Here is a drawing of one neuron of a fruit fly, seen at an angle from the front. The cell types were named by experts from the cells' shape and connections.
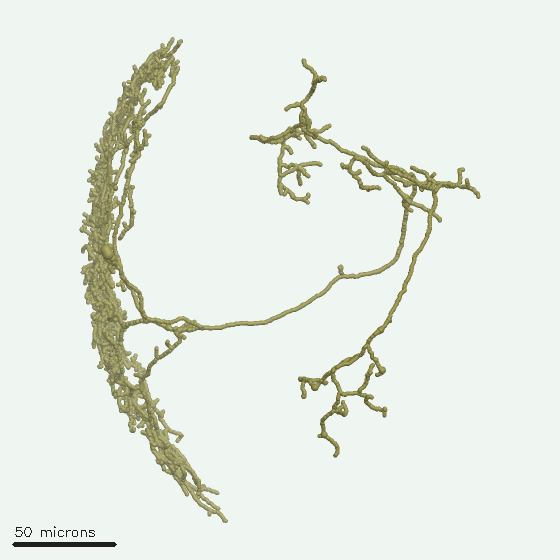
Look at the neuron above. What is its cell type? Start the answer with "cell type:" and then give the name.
cell type: MeVP49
